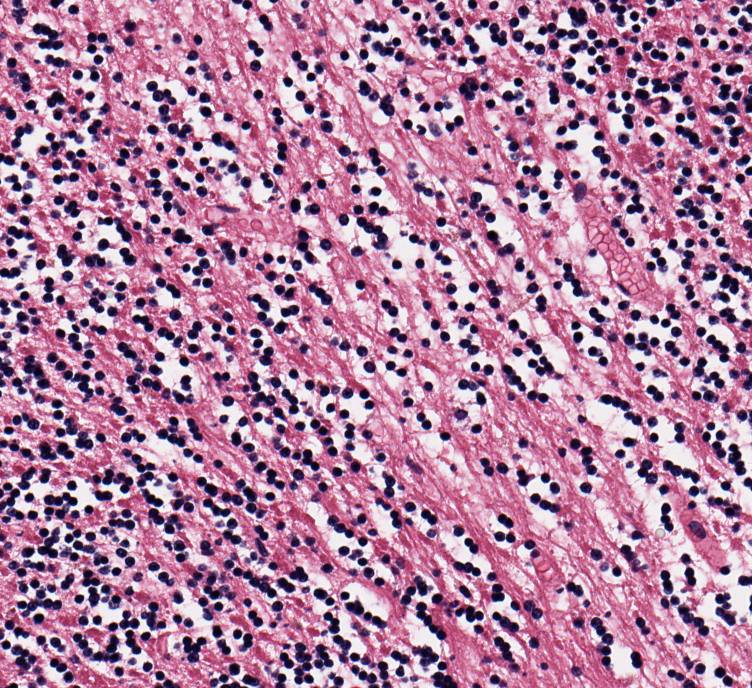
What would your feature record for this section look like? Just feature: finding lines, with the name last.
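Nuclei: small, round, dark, close to uniform in size
Distribution: dense, fairly even, no nests or glands
Cytoplasm: little or none visible; many nuclei in clear halos
Strands: pink, fibrillary, diagonal from upper left to lower right
Name: cerebellum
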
